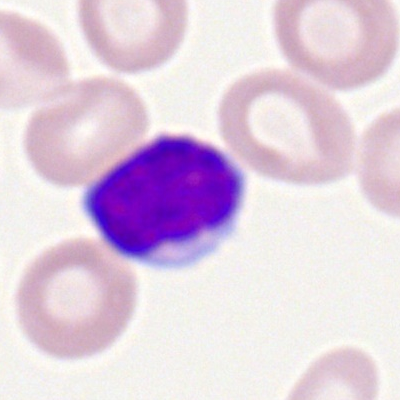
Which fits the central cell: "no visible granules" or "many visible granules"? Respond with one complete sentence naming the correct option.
No granules can be seen in the cytoplasm of this cell.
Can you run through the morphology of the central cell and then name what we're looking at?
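Nucleus occupies most of the cell. Chromatin dense, dark purple. Cytoplasm pale blue, a thin rim, widest at the lower edge. Cell: lymphocyte.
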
